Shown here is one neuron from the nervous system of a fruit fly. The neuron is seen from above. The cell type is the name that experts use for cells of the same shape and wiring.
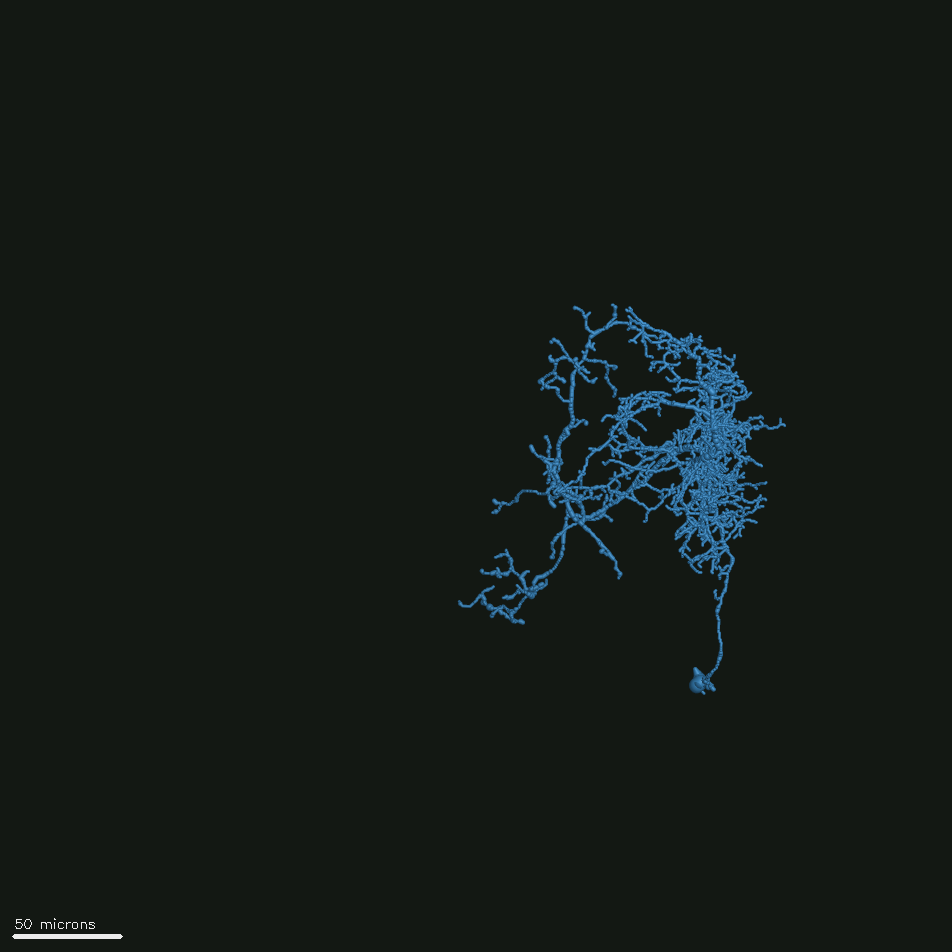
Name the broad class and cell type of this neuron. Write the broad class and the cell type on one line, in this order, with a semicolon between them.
central-brain intrinsic neuron; PVLP114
